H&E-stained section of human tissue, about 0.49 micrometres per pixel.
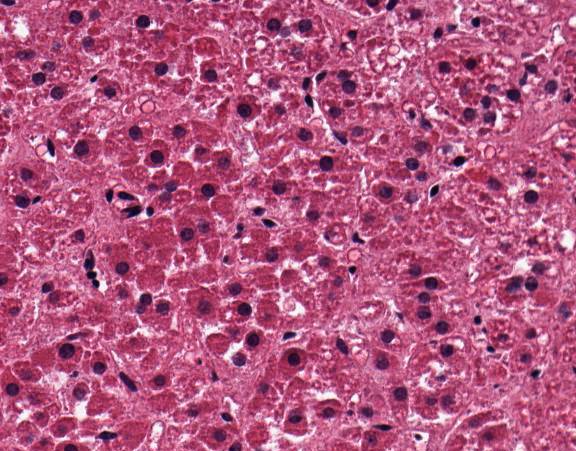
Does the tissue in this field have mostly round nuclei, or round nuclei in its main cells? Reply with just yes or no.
Yes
